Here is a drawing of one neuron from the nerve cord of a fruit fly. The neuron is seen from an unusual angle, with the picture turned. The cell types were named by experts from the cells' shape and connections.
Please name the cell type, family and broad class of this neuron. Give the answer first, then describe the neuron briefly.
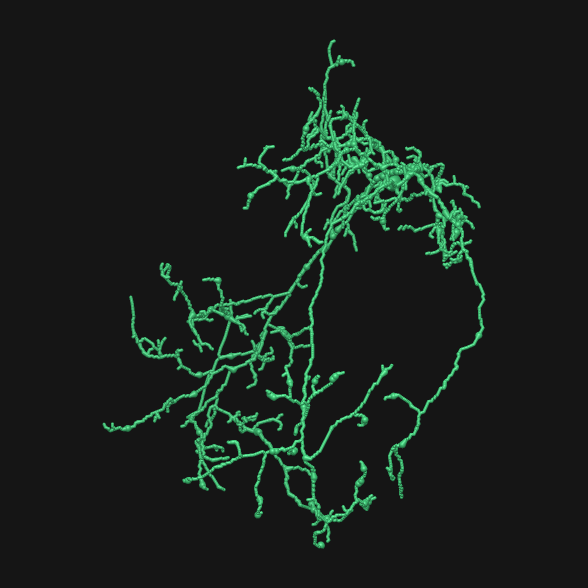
Its cell type is IN04B073. Its family is hemilineage 04B. Its broad class is nerve-cord intrinsic neuron. In this view it is taller than it is wide.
